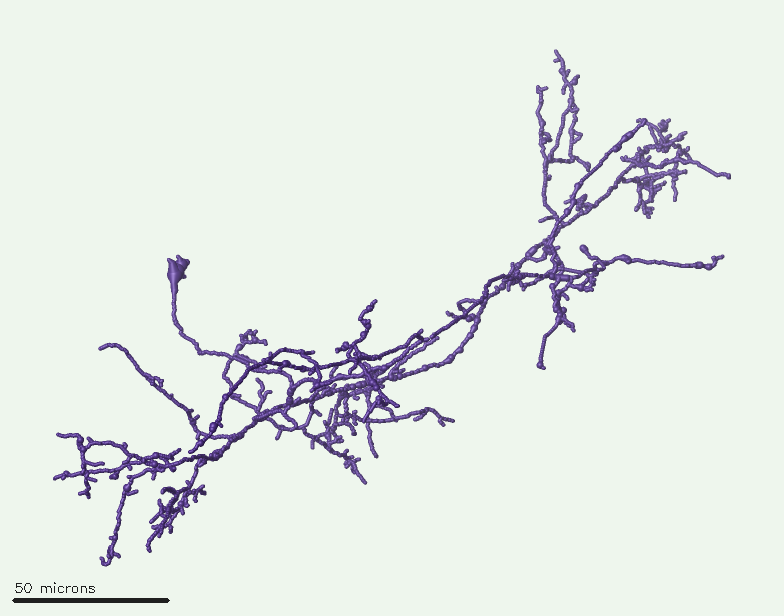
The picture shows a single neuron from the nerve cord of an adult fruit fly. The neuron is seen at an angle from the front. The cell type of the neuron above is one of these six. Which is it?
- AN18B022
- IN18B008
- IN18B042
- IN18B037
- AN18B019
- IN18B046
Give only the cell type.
IN18B037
